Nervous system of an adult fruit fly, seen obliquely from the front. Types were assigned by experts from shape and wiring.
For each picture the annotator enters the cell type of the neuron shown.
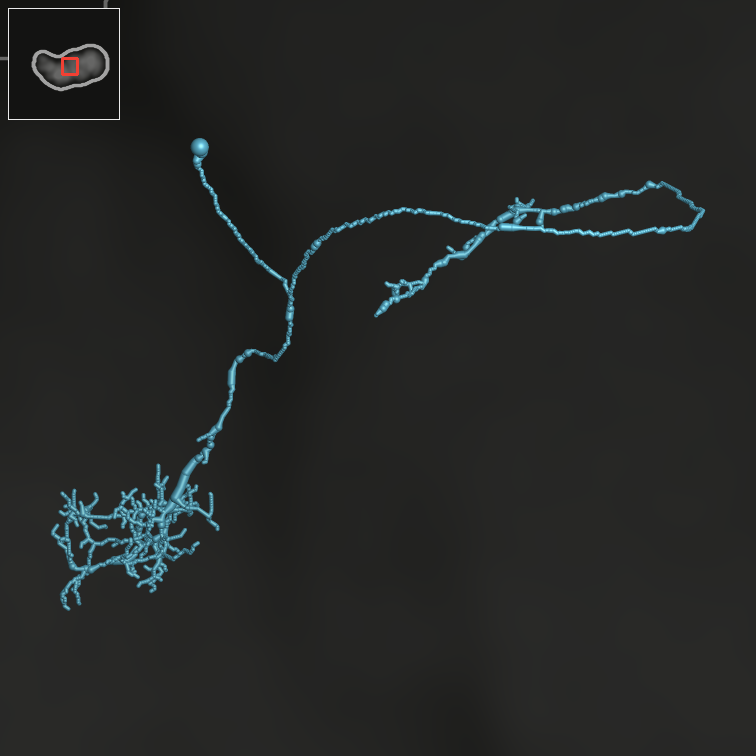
LC6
